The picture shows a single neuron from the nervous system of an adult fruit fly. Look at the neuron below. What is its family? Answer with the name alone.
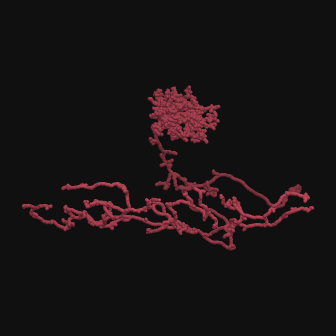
LOLP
